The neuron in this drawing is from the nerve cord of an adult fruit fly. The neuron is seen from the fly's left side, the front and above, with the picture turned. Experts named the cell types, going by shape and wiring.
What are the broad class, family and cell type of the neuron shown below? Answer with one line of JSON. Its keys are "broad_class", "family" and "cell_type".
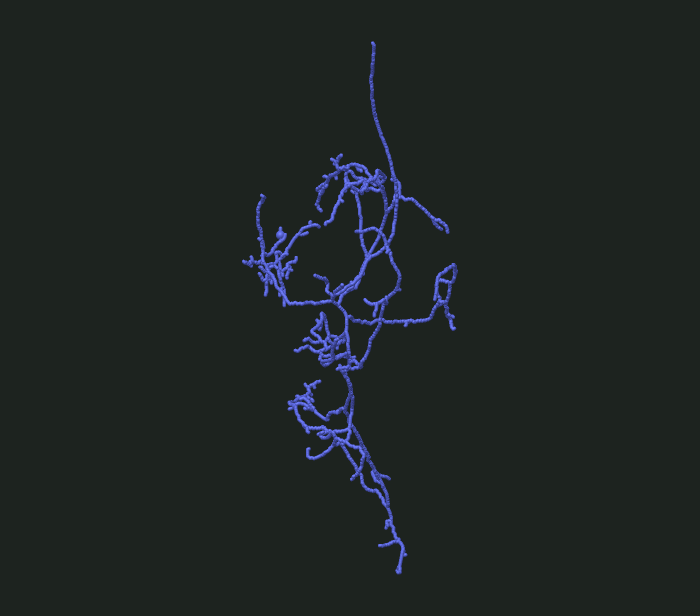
{"broad_class": "ascending neuron", "family": "hemilineage 04B", "cell_type": "AN04B051"}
